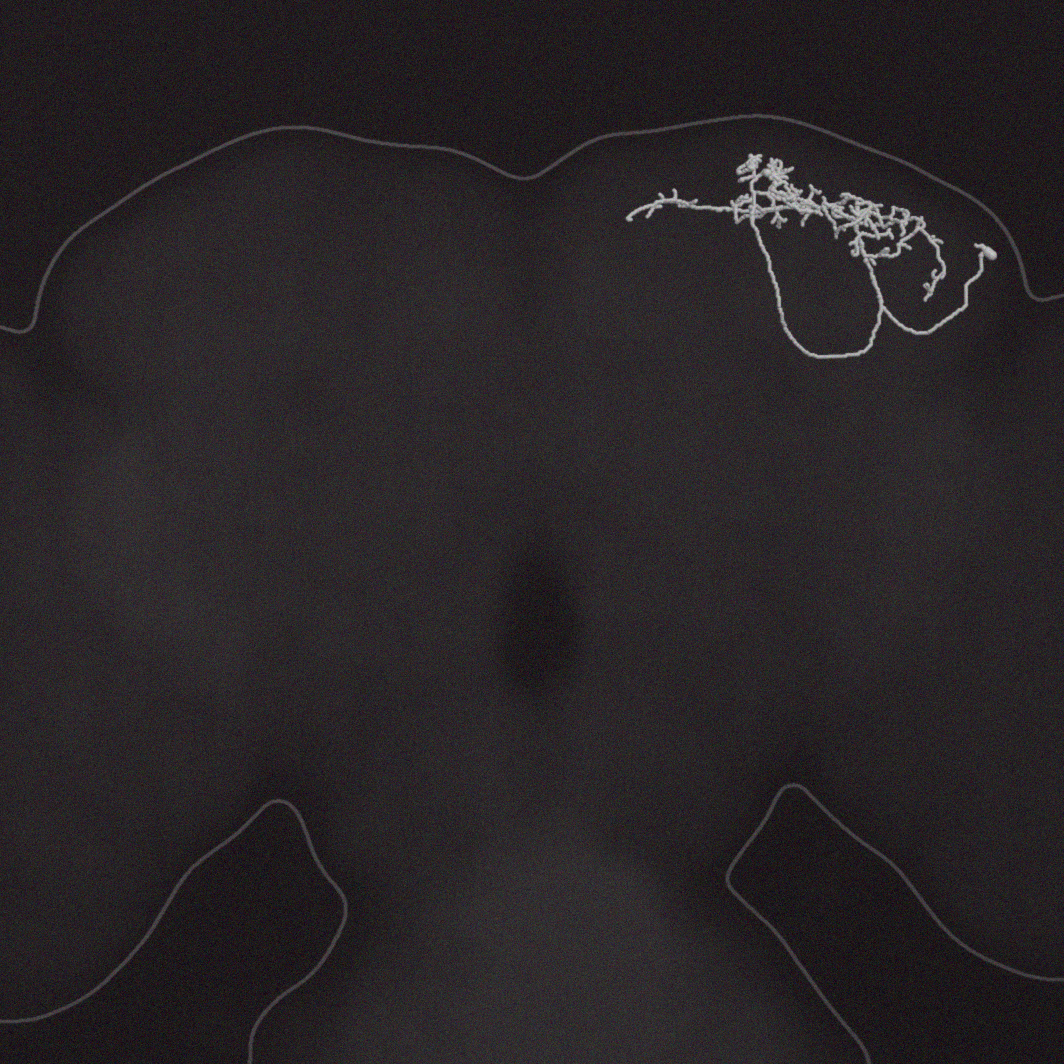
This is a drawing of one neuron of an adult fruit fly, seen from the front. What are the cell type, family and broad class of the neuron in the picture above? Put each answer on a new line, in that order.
SLP008
hemilineage SLPal1
central-brain intrinsic neuron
